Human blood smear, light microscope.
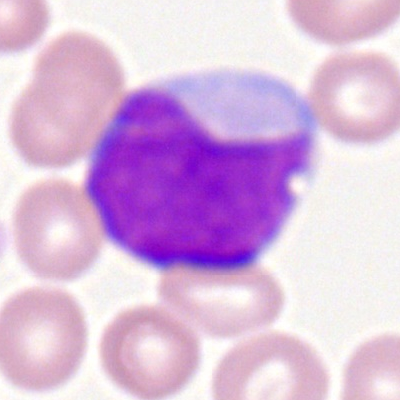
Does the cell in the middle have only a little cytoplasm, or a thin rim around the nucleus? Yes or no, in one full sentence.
Yes, most of the cell is filled by the nucleus.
